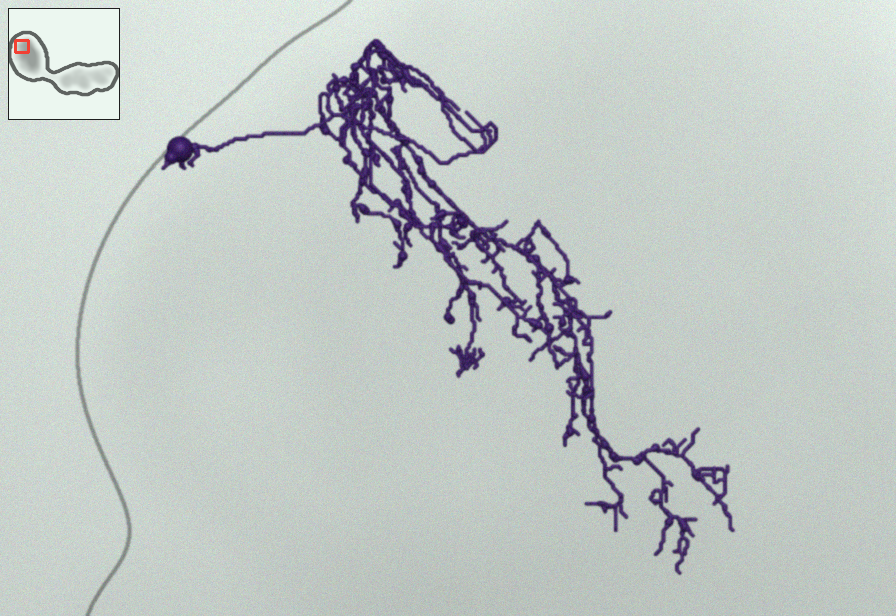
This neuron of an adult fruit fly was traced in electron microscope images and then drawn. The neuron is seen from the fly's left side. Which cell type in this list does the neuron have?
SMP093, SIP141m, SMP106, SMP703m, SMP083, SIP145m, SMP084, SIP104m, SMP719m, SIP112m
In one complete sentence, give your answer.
The cell type name SIP112m applies to this neuron.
